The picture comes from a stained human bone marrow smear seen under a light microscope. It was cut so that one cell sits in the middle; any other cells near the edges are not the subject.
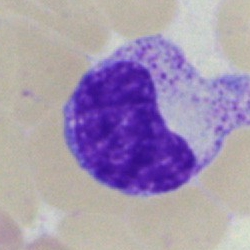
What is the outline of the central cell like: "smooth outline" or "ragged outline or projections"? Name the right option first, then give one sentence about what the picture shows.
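Ragged outline or projections. The cell outline bulges out into a broad rounded projection on the right.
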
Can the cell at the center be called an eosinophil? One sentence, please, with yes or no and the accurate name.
No, what occupies the middle of the crop is a myelocyte and not an eosinophil.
